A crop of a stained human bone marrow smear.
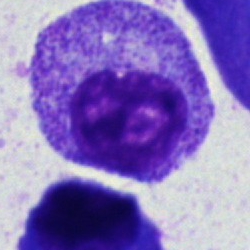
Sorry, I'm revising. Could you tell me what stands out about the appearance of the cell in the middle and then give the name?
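Notice where the nucleus sits: off-centre, in the lower part of the cell. The cytoplasm is plentiful and forms a broad band, widest above the nucleus. Fine purple granules fill it throughout. Just above the nucleus, the cytoplasm turns paler. This cell is a myelocyte.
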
